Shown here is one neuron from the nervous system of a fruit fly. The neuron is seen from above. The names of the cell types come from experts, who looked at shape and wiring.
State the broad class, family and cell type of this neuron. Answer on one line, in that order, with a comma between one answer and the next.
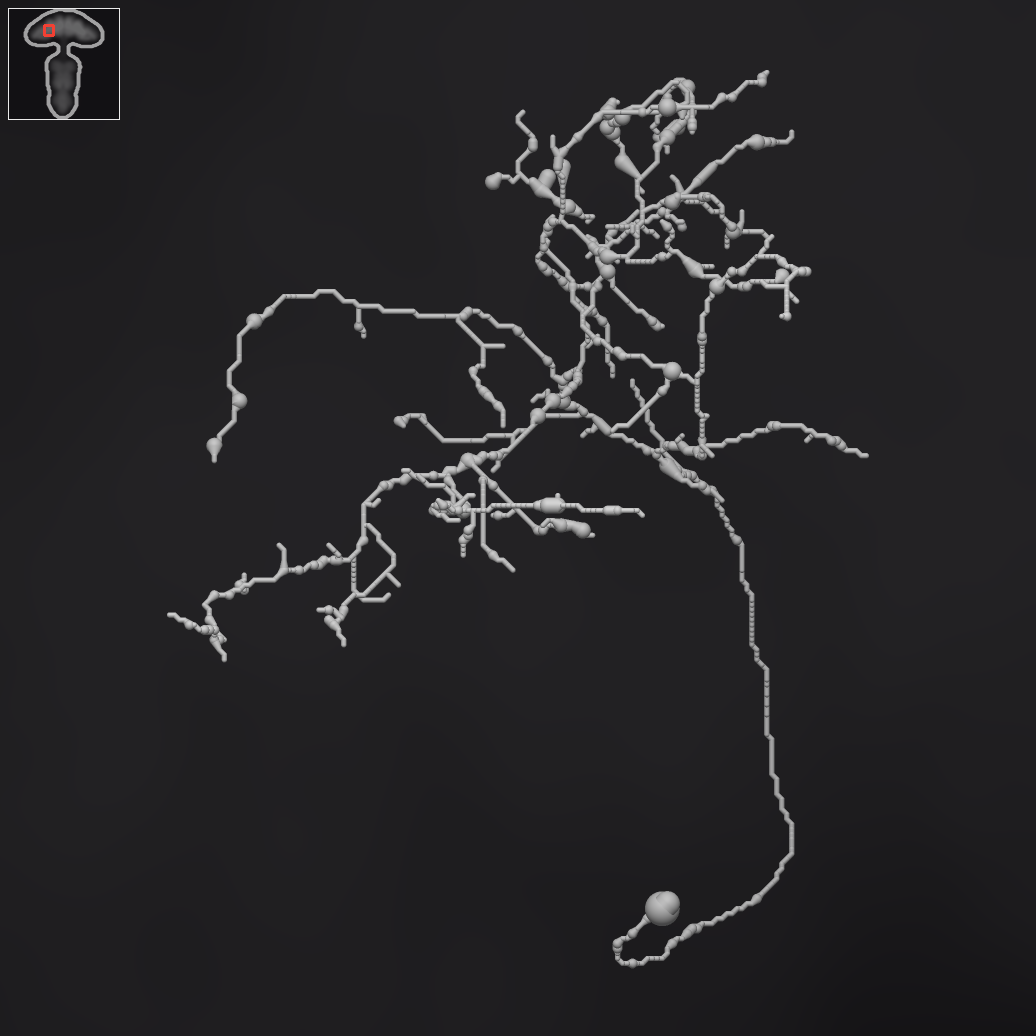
central-brain intrinsic neuron, hemilineage VLPp&l1_anterior, CB1527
